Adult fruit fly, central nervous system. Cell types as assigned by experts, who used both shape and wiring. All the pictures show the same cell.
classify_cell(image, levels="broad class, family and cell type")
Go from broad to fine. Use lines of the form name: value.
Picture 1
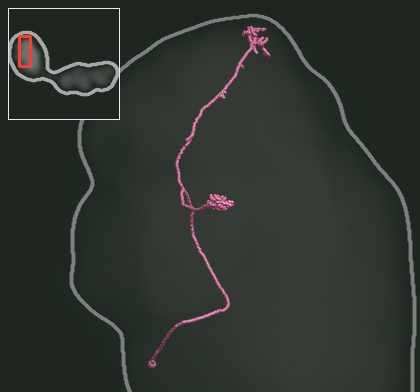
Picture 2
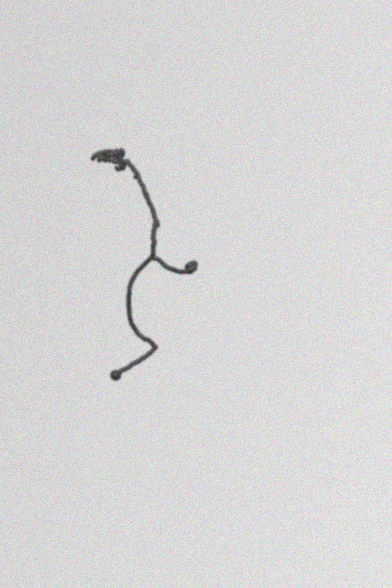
broad class: central-brain intrinsic neuron
family: hemilineage LALv1_dorsal
cell type: SA1_a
